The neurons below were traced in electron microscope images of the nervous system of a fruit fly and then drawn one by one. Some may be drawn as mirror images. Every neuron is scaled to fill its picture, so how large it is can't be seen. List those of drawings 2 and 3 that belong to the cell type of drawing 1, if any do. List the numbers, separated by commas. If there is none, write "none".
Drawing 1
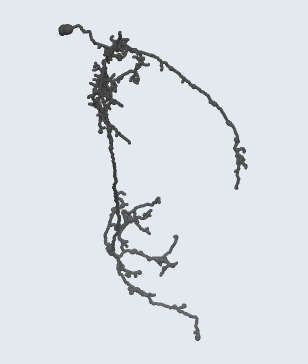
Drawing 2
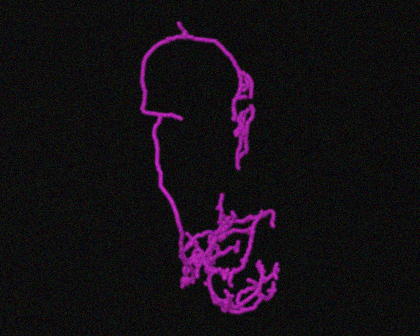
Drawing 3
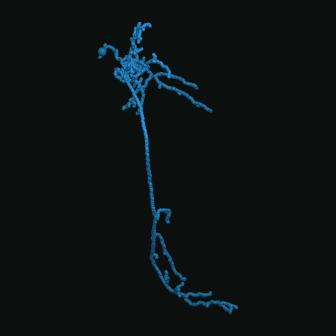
3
